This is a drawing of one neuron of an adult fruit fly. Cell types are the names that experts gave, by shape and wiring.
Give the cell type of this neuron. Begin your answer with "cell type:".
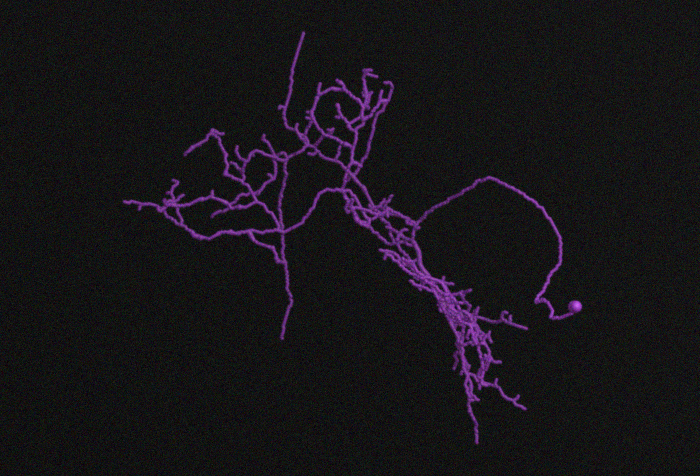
cell type: VES019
